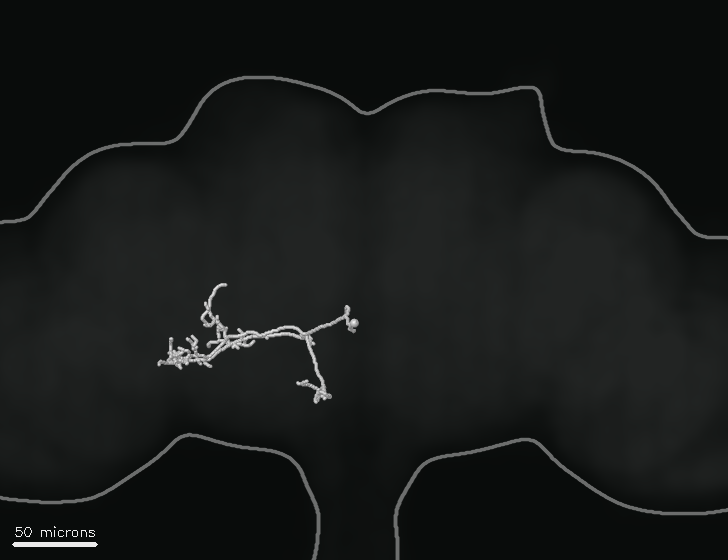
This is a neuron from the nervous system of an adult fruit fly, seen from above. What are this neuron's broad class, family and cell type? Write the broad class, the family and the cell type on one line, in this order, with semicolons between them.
central-brain intrinsic neuron; hemilineage DM1_antero_ventral; WED101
